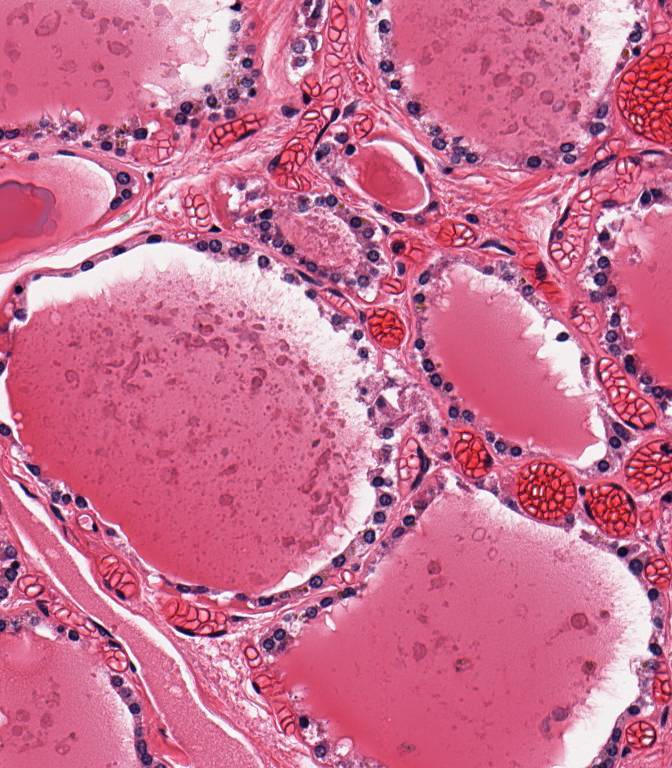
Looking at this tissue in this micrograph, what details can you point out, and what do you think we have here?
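Closely packed follicles fill the whole field, rounded to oval and varying in size; the biggest sits at left centre. Each is lined by a single layer of low cuboidal to flattened cells with small, round, dark-staining nuclei. Between the follicles run capillaries crowded with red blood cells, most obviously on the right. That's thyroid.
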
